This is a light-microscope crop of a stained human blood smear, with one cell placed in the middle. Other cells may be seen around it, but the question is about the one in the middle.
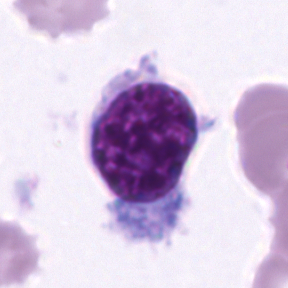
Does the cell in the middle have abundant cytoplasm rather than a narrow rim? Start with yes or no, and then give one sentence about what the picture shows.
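No. The cytoplasm is scant, with most of it gathered below the nucleus.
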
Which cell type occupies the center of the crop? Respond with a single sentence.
The cell sitting right in the middle is a plasma cell.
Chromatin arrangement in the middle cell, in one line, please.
This nucleus has coarsely clumped chromatin.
